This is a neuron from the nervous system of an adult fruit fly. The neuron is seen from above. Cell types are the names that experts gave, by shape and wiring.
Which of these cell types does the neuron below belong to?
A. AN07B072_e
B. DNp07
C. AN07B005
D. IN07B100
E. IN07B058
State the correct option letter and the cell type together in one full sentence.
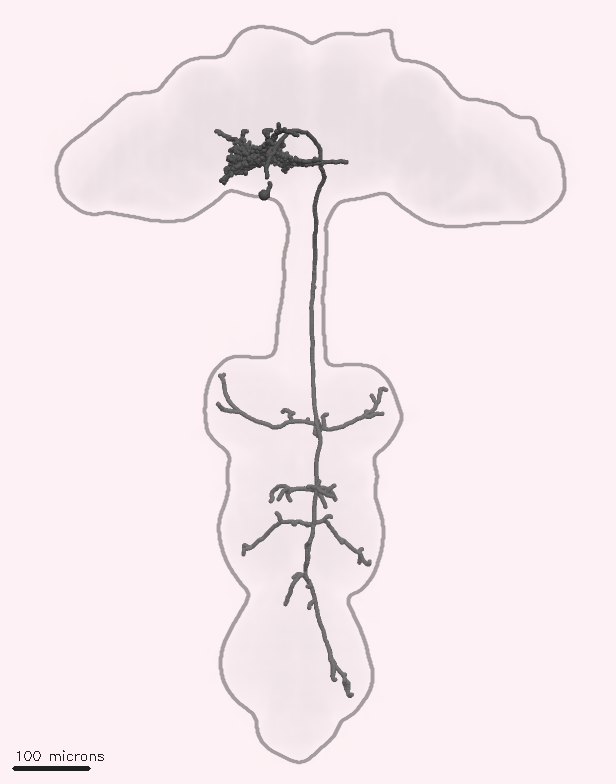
Option B states the cell type of the neuron, which is DNp07.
